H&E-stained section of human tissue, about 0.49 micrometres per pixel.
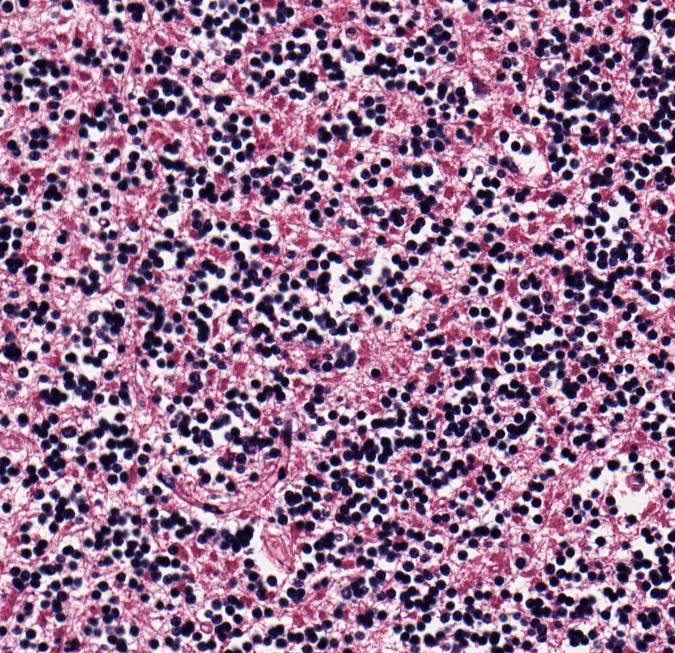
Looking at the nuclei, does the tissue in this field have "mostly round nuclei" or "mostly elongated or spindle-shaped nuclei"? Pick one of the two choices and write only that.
Mostly round nuclei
